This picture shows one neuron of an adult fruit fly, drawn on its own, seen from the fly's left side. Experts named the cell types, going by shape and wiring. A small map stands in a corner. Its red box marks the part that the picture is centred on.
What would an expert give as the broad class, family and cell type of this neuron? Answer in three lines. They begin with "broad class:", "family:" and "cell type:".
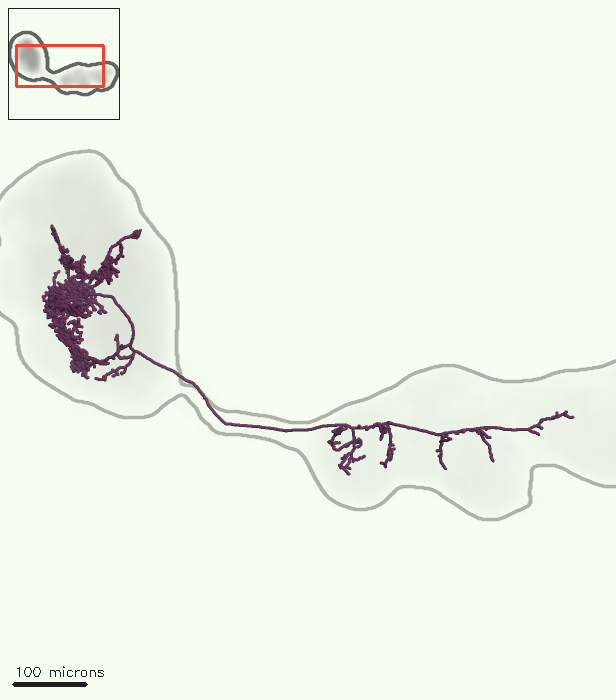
broad class: descending neuron
family: DNpe
cell type: DNpe002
